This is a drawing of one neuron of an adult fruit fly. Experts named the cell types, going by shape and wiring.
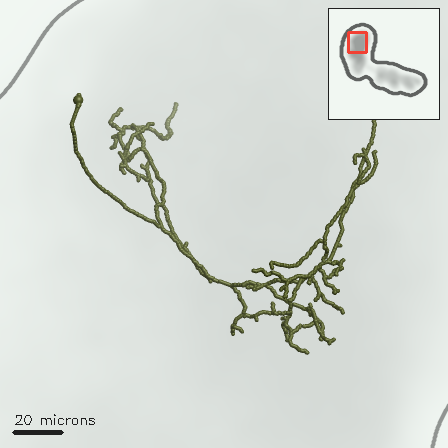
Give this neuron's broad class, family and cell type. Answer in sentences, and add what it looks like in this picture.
This is a central-brain intrinsic neuron. The family is hemilineage LALa1_posterior. The cell type is WEDPN7B. Its cell body lies at the upper left of the picture. By the scale bar it is about 130 microns wide in this view.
